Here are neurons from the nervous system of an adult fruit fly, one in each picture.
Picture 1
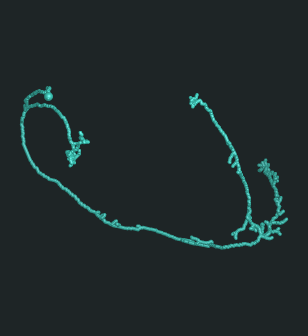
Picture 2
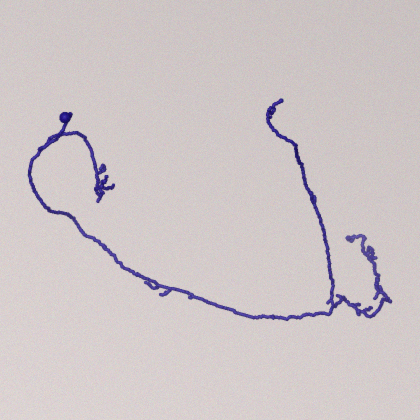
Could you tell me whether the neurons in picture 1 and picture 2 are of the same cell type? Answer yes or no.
yes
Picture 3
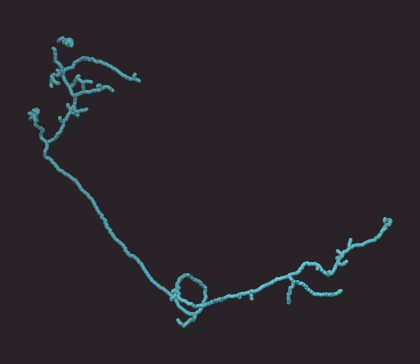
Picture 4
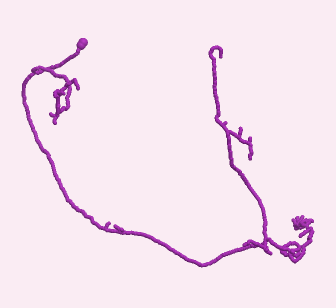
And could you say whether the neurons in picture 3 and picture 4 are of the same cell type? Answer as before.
no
